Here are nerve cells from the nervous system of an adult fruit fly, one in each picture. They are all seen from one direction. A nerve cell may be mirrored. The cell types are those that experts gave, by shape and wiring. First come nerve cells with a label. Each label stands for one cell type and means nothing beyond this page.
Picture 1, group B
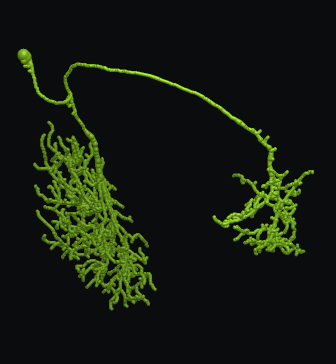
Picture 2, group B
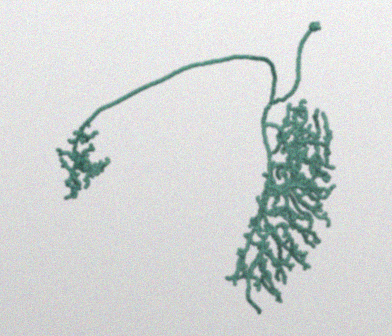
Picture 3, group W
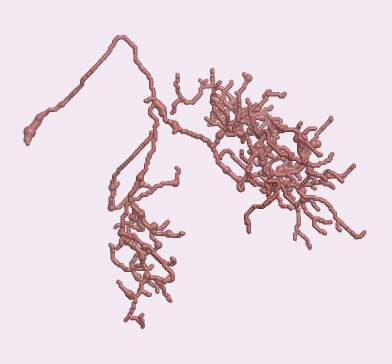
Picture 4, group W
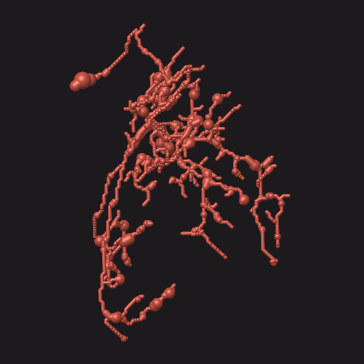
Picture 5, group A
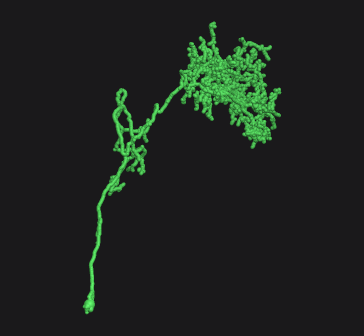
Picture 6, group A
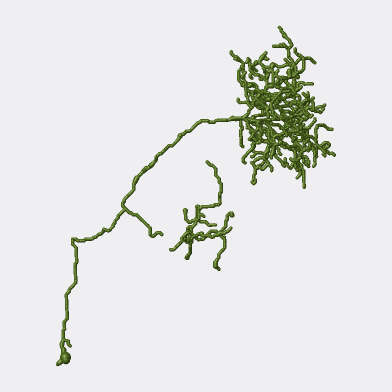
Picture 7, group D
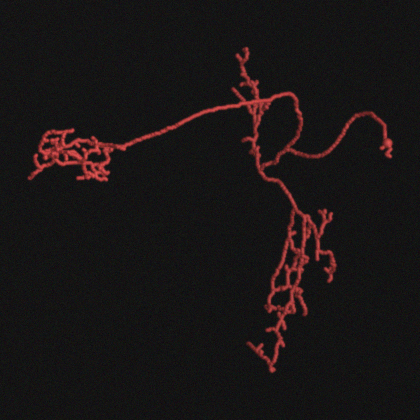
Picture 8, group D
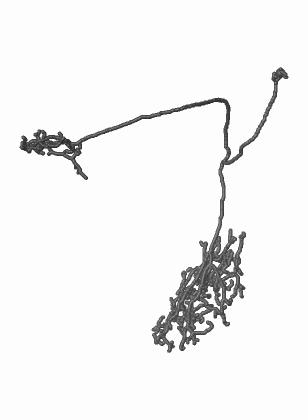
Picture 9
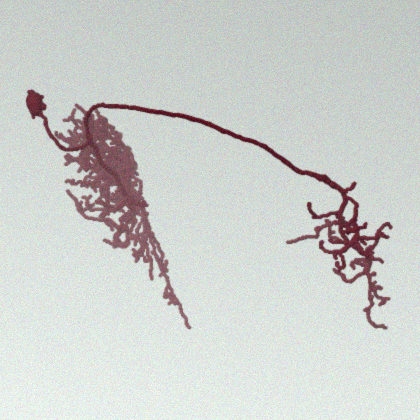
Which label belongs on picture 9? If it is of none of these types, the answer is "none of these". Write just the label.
group B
